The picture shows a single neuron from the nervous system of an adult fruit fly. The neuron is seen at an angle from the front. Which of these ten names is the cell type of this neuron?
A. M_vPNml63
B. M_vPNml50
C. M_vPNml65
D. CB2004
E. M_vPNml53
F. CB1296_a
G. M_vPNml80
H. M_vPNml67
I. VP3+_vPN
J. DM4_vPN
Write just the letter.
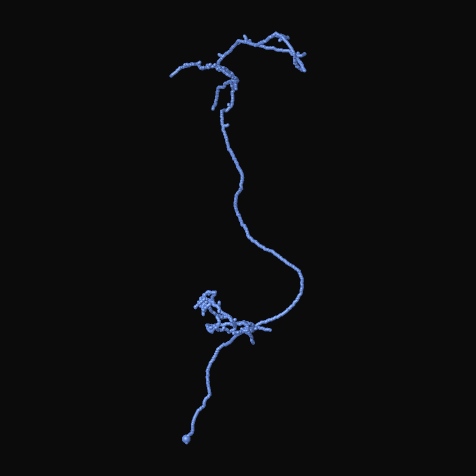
E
